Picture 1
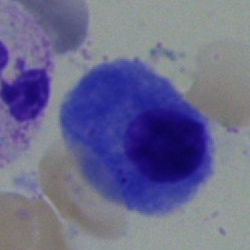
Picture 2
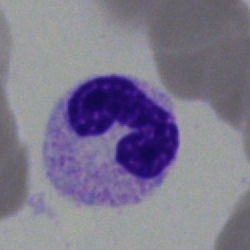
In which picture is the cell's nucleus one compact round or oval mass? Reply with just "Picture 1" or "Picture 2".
Picture 1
